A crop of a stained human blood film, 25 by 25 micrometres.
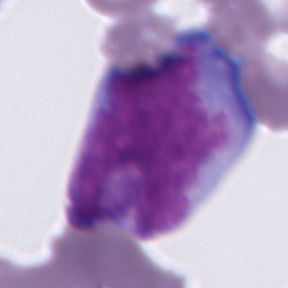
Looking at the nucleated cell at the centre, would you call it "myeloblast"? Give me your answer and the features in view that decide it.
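In this cell the cytoplasm shows no distinct granules.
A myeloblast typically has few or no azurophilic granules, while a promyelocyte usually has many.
This feature speaks for myeloblast and against promyelocyte. The outline is angular with fairly straight edges, and the cell measures about 21 by 14 micrometres. A band of pale blue cytoplasm lies along its right side. Myeloblast therefore fits this cell.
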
